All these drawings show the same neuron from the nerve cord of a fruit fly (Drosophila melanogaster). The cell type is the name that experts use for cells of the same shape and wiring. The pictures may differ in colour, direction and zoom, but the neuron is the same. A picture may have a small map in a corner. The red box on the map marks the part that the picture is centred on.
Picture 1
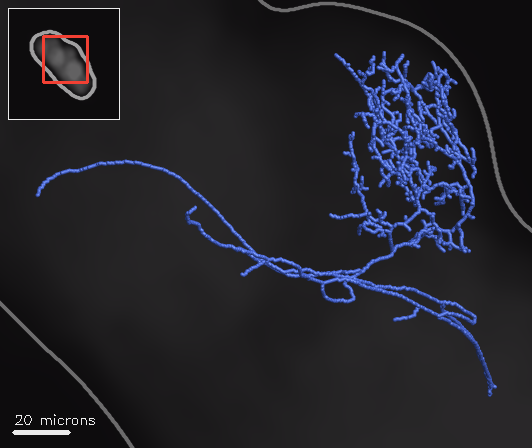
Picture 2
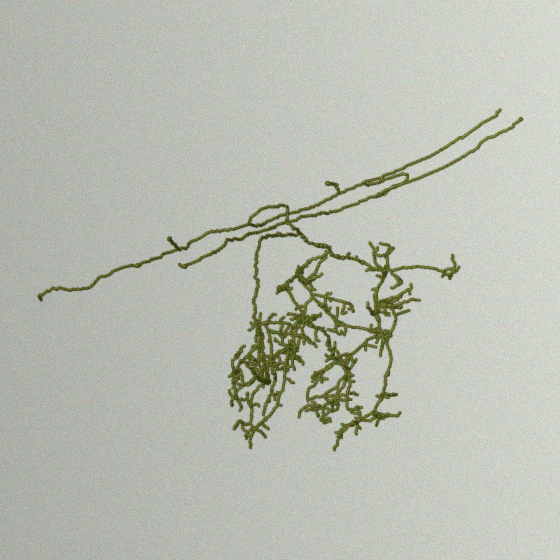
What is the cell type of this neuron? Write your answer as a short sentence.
The cell type is IN23B073.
